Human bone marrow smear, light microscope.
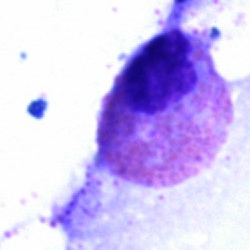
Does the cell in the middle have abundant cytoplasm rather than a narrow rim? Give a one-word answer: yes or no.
Yes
